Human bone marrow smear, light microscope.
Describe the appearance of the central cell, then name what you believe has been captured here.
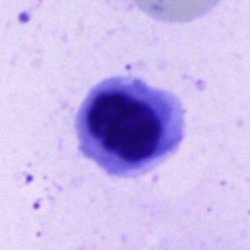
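Start with the cytoplasm: it makes a moderate blue rim around the nucleus. Look a little closer and you'll see that rim is wider on the right side than on the left. There are no granules to be seen in it, and no vacuoles either. This one is an erythroblast.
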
